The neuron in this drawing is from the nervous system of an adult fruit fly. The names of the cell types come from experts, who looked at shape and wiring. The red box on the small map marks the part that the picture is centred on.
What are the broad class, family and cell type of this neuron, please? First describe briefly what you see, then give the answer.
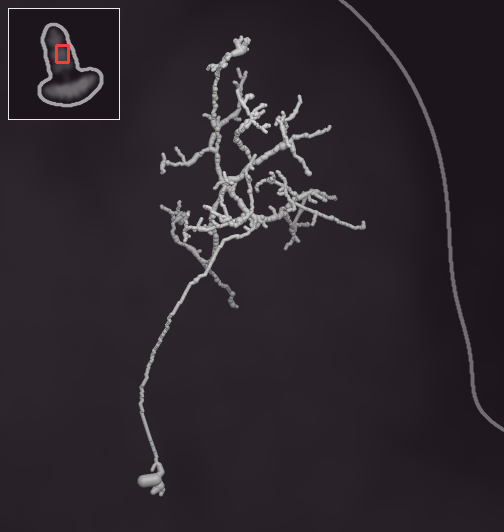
The picture shows dozens of branch ends. In this view it is taller than it is wide. It is a nerve-cord intrinsic neuron. The family is hemilineage 13B. It is of cell type IN13B033.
